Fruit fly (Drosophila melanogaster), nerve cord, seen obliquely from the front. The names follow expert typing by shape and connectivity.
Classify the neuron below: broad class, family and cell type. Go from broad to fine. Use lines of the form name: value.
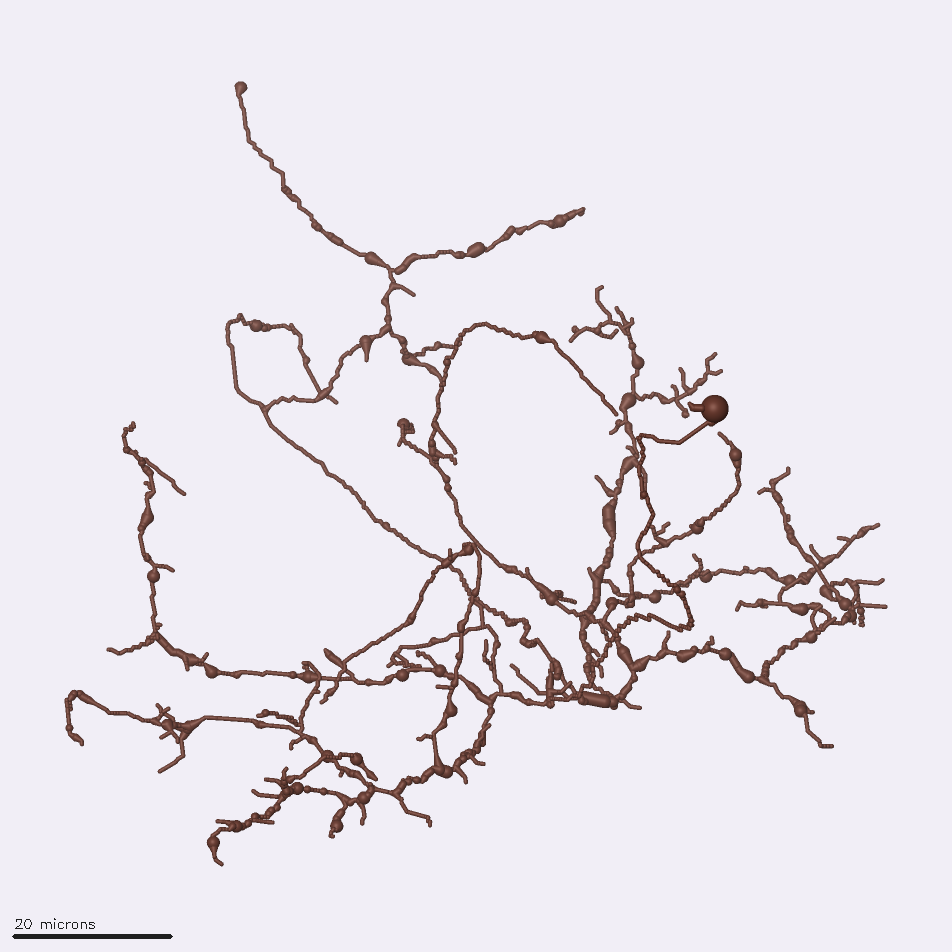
broad class: nerve-cord intrinsic neuron
family: hemilineage 09B
cell type: IN09B049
